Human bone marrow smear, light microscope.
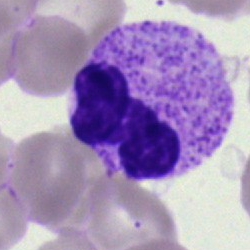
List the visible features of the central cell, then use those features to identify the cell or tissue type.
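Nucleus toward lower left; most cytoplasm upper right. Chromatin dense, dark purple. Cytoplasm abundant, pale lilac, numerous purple granules scattered throughout. Segmented neutrophil.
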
